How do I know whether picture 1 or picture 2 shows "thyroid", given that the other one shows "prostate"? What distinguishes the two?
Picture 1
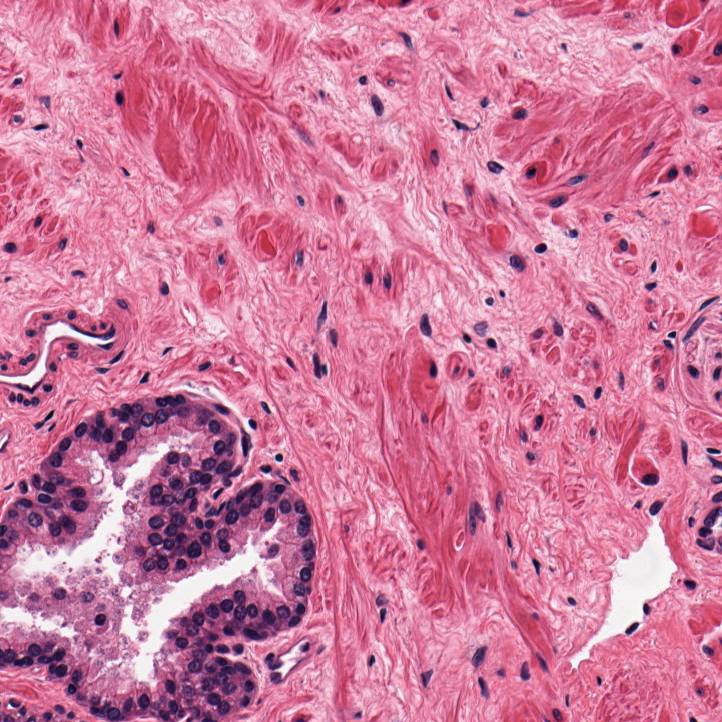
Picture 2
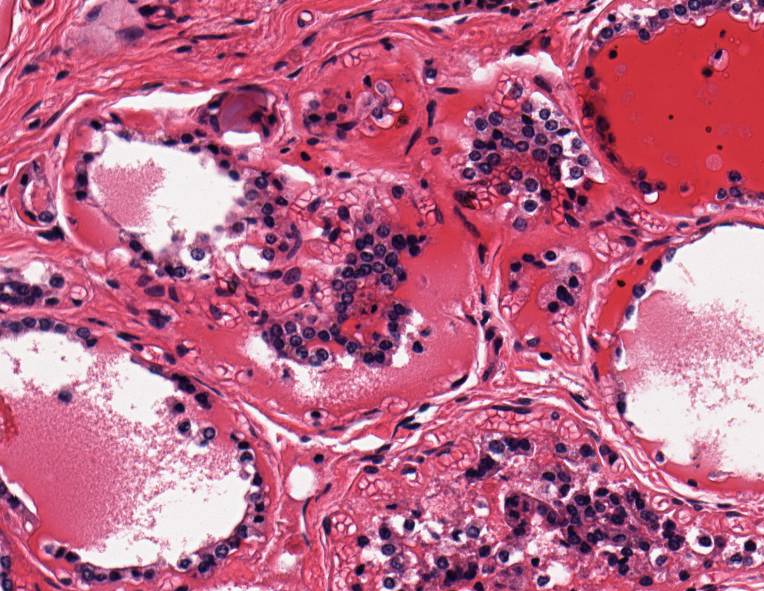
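Let me see: prostate is the first picture, thyroid the second. In the prostate the gland lining folds into the lumen, giving an irregular, branching outline, and its epithelial cells have crowded round dark nuclei. Bright pink smooth muscle bundles run in various directions through its stroma. The thyroid instead has rounded spaces and cell nests divided by thin pink fibrous septa, the large spaces lined by a single layer of flattened to cuboidal cells with small round dark nuclei. At top left sits dense pink collagen with scattered elongated spindle nuclei.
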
